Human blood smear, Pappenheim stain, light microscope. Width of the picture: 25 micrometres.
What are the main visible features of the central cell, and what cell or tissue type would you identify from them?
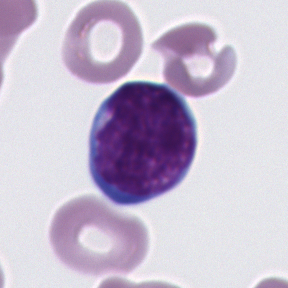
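A smooth, rounded outline bounds the cell. The nucleus fills about 90% of the cell's area, so the clear blue cytoplasm forms only a thin rim around it. That rim is widest along the lower left edge of the cell. It is a typical lymphocyte.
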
